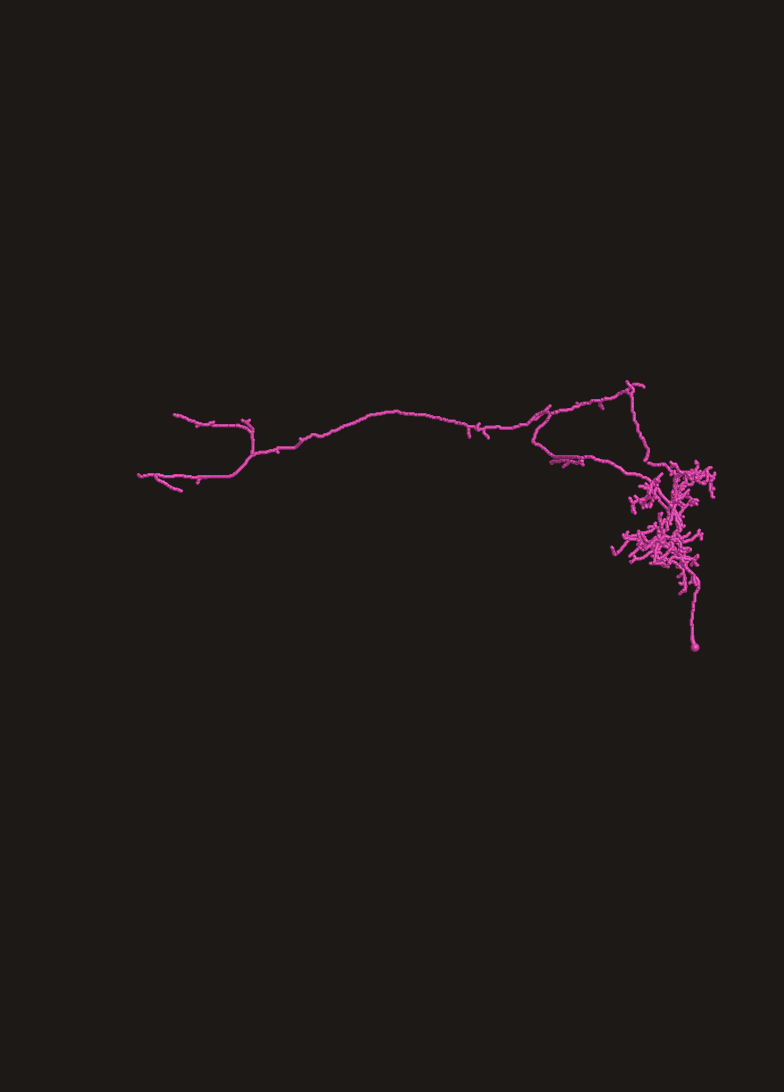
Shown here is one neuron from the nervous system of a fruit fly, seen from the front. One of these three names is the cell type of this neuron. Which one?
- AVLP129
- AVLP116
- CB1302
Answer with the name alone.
AVLP129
